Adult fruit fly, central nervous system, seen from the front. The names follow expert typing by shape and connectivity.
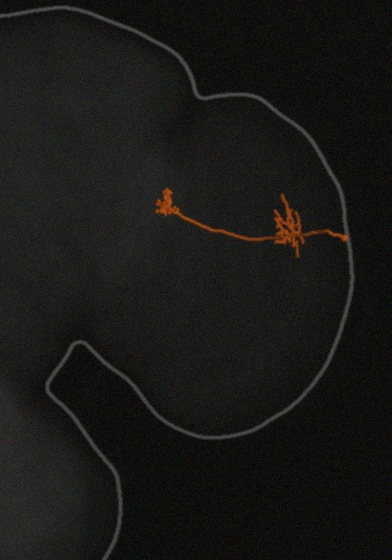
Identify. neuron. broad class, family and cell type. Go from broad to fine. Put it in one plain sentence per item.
An optic-lobe intrinsic neuron of the Tm family, type Tm34.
